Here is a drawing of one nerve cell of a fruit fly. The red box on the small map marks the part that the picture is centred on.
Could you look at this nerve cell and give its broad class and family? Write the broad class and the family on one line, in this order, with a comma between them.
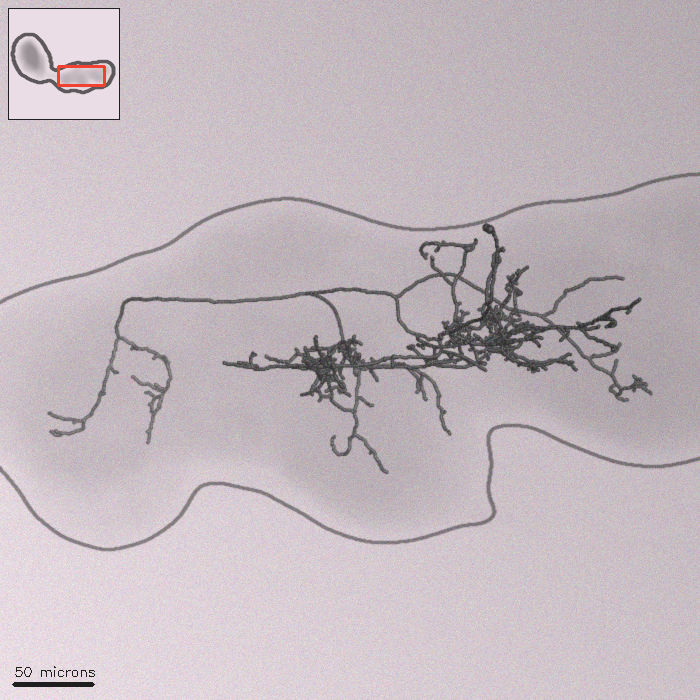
nerve-cord intrinsic neuron, hemilineage 18B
